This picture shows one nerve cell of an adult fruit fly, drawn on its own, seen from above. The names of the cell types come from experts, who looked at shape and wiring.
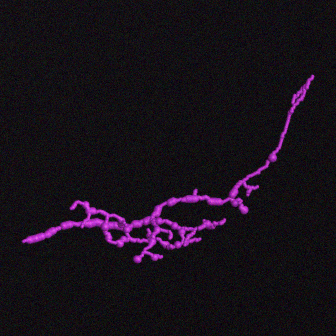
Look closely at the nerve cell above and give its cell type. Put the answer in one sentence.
The cell type is SNta28.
